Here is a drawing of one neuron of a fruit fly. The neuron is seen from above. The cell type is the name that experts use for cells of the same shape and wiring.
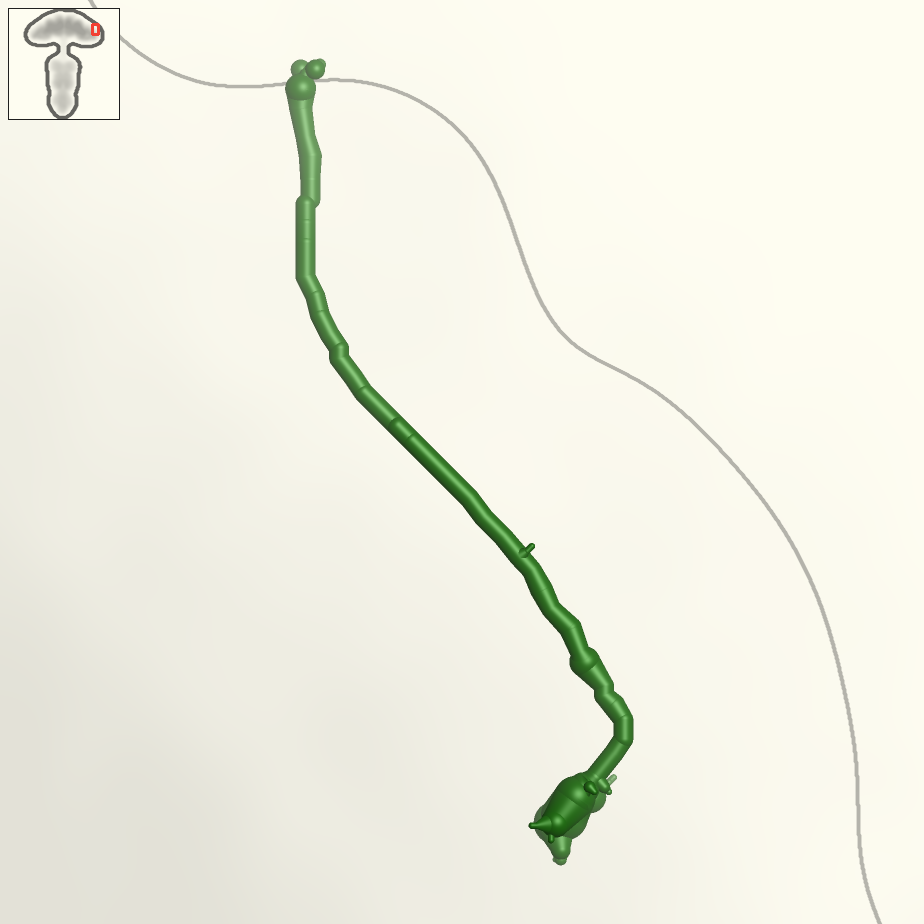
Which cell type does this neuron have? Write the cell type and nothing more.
L2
